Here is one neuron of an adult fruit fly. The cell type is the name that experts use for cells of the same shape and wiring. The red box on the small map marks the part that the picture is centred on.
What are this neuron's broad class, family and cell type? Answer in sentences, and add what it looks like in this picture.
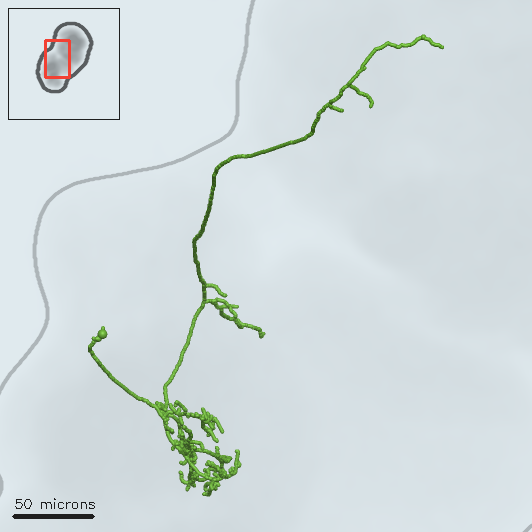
It is an ascending neuron. The family is hemilineage 07B. The cell type is AN07B069_b. From top to bottom in the picture it spans about 300 microns. As drawn here it is taller than it is wide.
